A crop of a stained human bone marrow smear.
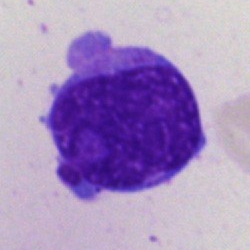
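Blast. The cell is roughly round, its left margin irregular and knobbly, and a rounded pale bleb protrudes at the upper left. Dark purple chromatin carries small pale speckles throughout. Scant cytoplasm appears mainly as a pale band along the top of the cell.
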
